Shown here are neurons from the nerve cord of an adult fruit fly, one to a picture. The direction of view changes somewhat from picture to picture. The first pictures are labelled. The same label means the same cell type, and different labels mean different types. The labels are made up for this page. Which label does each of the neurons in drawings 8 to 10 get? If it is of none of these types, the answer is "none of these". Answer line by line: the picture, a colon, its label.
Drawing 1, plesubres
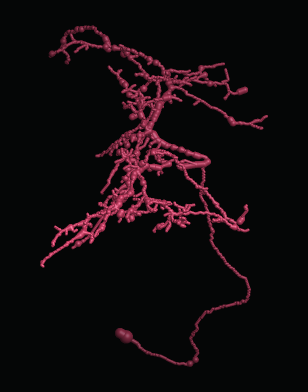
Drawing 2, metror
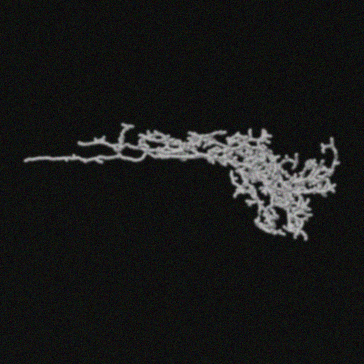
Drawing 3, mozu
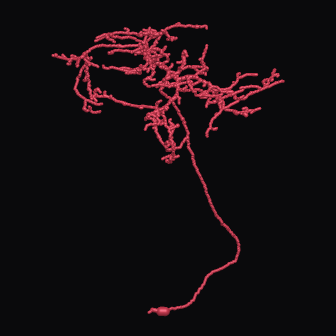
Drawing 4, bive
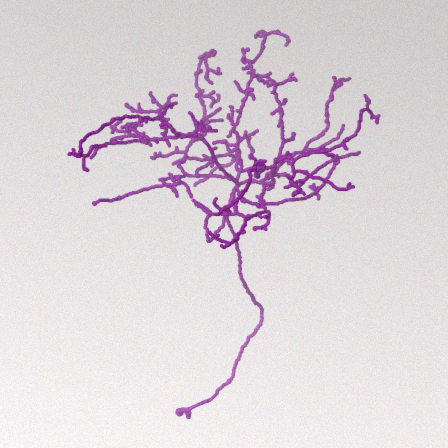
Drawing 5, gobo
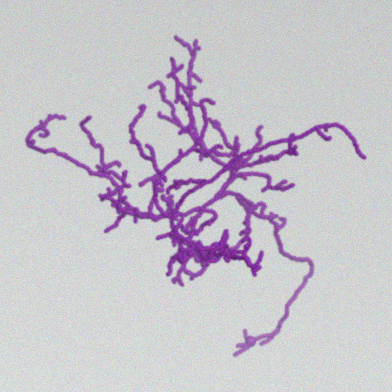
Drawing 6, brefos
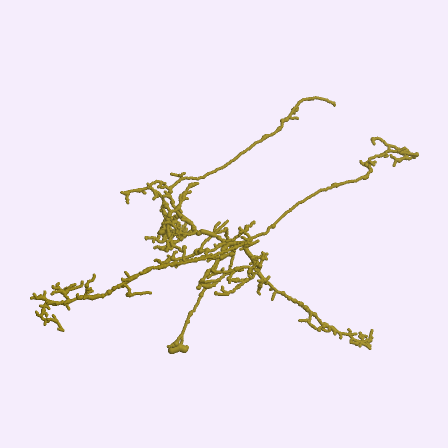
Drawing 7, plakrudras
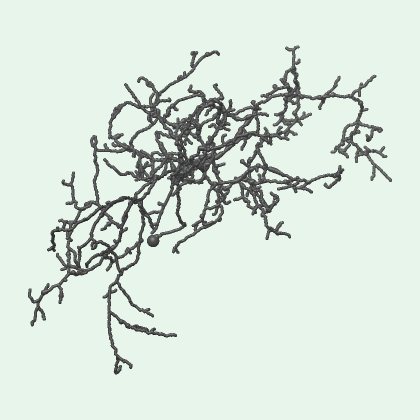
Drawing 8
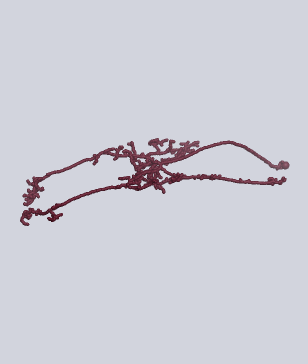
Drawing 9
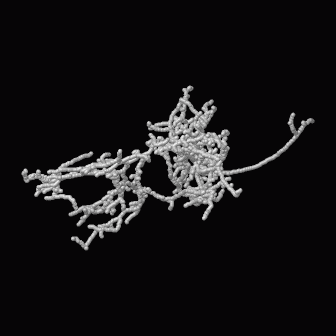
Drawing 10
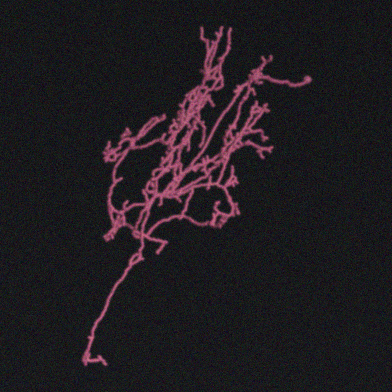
8: brefos
9: plakrudras
10: none of these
